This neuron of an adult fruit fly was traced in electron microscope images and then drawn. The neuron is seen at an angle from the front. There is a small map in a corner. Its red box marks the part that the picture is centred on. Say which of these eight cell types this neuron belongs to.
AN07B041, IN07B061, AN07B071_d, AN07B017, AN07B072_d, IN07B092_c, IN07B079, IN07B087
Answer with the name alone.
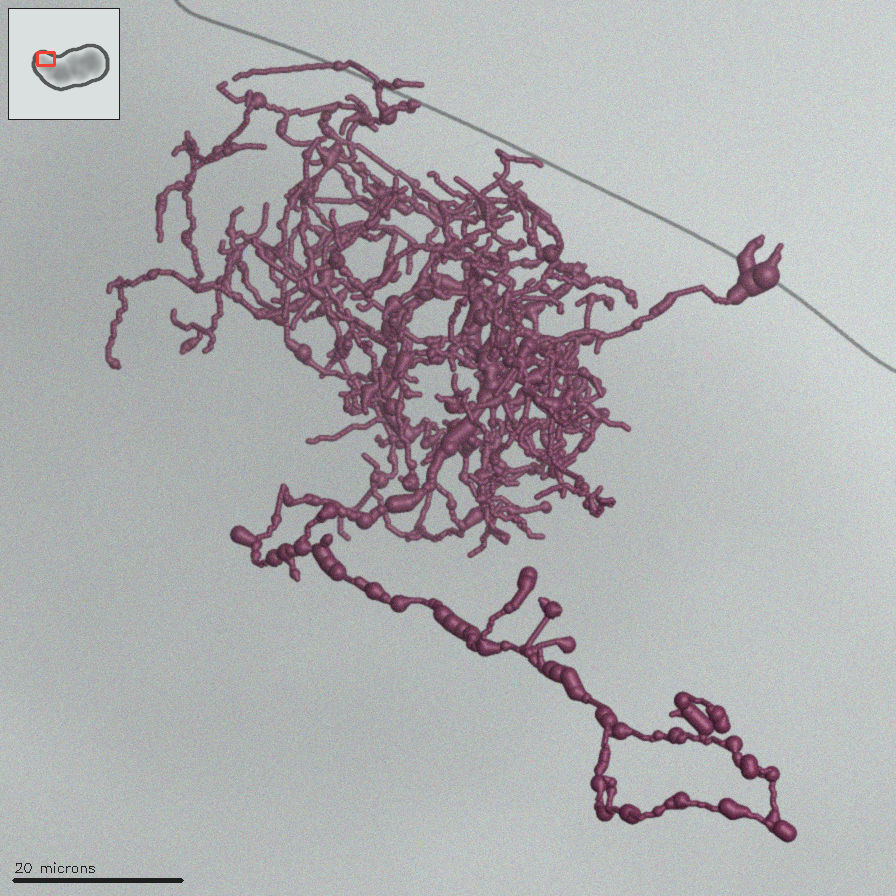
IN07B061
